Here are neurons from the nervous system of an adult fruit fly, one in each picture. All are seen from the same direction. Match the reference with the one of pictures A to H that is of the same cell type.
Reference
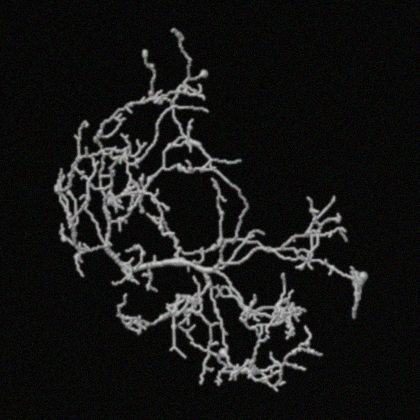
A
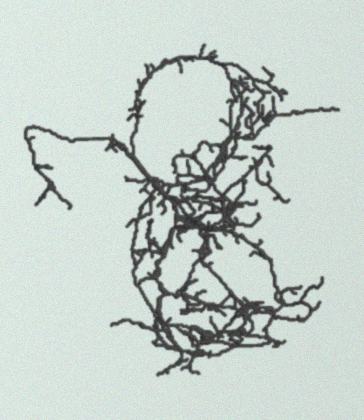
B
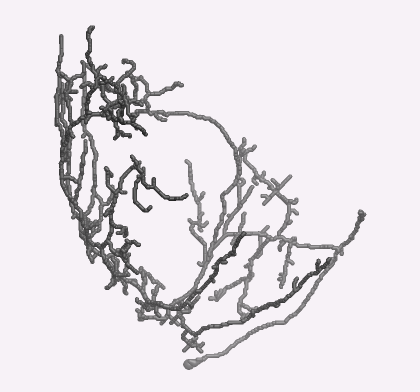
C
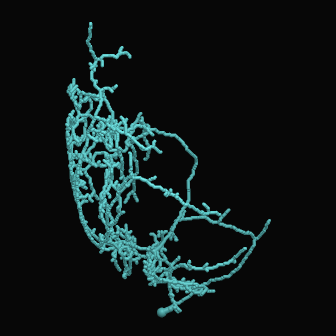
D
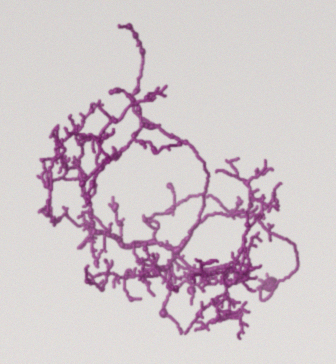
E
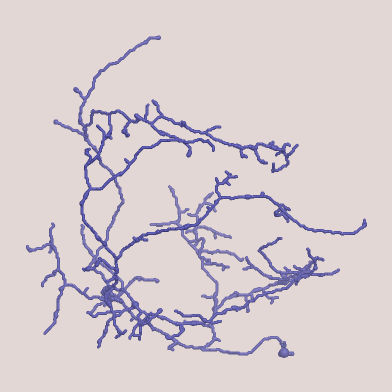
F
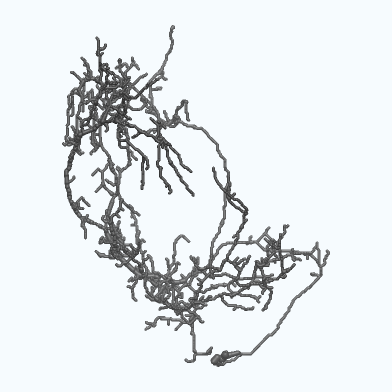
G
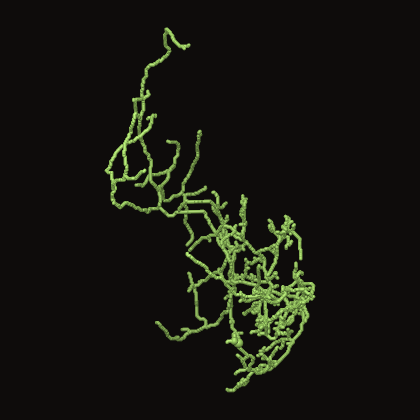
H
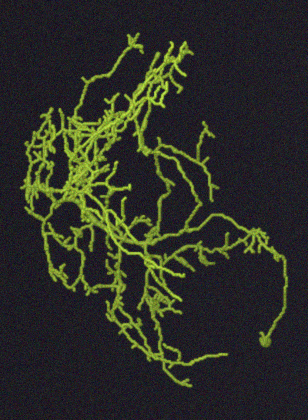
D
